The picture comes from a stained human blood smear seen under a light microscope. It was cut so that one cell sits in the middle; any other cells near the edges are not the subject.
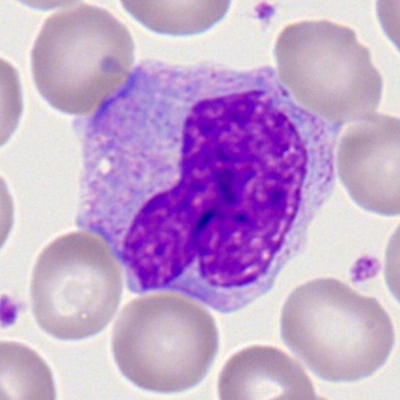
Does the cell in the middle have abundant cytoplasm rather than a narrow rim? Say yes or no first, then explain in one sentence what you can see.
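Yes. The cytoplasm is abundant and widest on the left side of the nucleus.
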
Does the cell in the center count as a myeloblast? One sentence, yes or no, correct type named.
No, the central cell is not a myeloblast; it is a monocyte instead.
